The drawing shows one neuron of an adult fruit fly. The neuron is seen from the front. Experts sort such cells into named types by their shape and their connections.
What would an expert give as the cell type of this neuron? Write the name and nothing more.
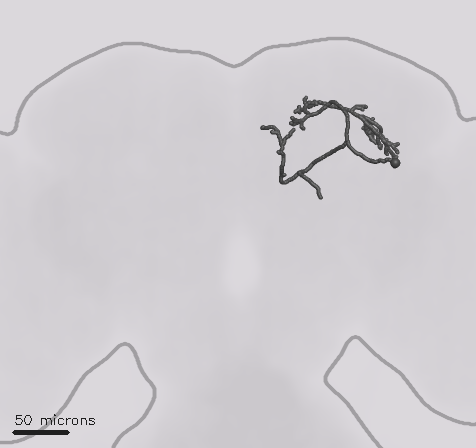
CB2550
